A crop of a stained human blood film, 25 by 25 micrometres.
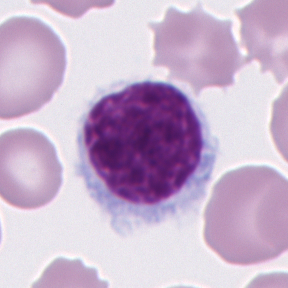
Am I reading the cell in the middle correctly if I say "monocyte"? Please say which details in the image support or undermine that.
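The cell measures about 12 micrometres across. Its nucleus is round in outline and fills about 70% of the cell's area, with no nucleolus visible. The cytoplasm is pale blue and holds no visible granules and no vacuoles. Fine hair-like projections fringe its outer edge.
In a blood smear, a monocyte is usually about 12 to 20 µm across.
The size falls within that range, so it does not count against monocyte.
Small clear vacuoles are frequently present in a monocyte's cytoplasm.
None are present here, which weighs against monocyte.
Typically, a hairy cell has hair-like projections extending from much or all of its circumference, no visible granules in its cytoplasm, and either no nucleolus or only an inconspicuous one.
The projections, the granule-free cytoplasm and the absence of a visible nucleolus all speak for hairy cell. Monocyte does not fit; the cell is a hairy cell.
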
